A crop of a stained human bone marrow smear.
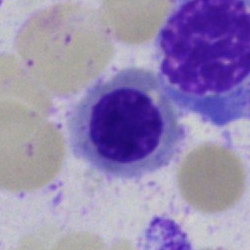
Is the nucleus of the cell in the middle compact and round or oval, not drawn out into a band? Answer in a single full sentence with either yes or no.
Yes, the nucleus of this cell is one compact round or oval mass.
